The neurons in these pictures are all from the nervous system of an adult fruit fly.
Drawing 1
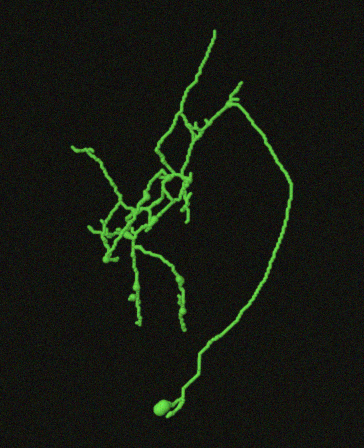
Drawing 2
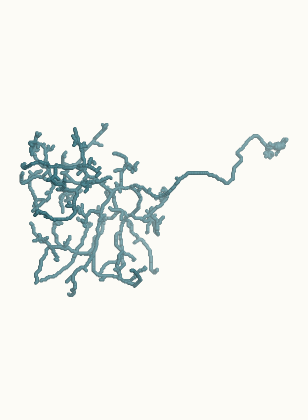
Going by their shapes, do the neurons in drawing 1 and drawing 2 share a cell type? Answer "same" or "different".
different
